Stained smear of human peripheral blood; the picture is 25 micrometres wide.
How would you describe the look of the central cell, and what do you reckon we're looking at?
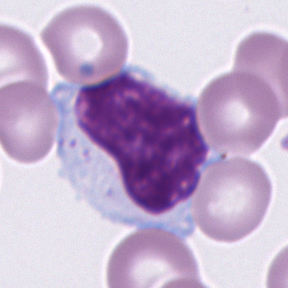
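Look at the nucleus: no nucleoli show in it. Most of the cytoplasm sits to its lower left, with a few small purple granules scattered on the left, and the cell border is irregular, with small ragged projections. This is a large granular lymphocyte.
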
